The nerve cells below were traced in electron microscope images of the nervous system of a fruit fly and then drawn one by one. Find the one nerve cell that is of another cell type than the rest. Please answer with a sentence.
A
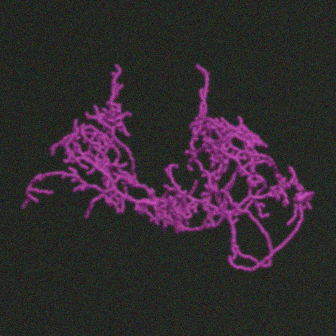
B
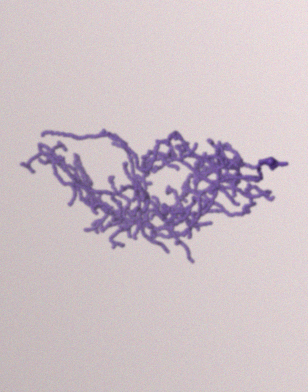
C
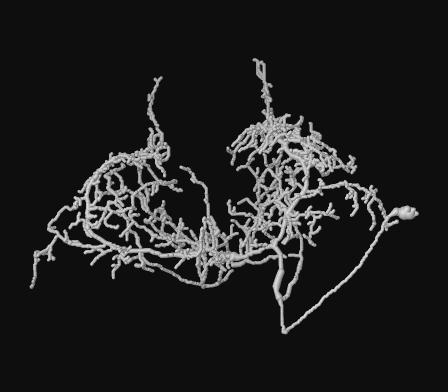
The nerve cell in picture B is of another cell type than the rest.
